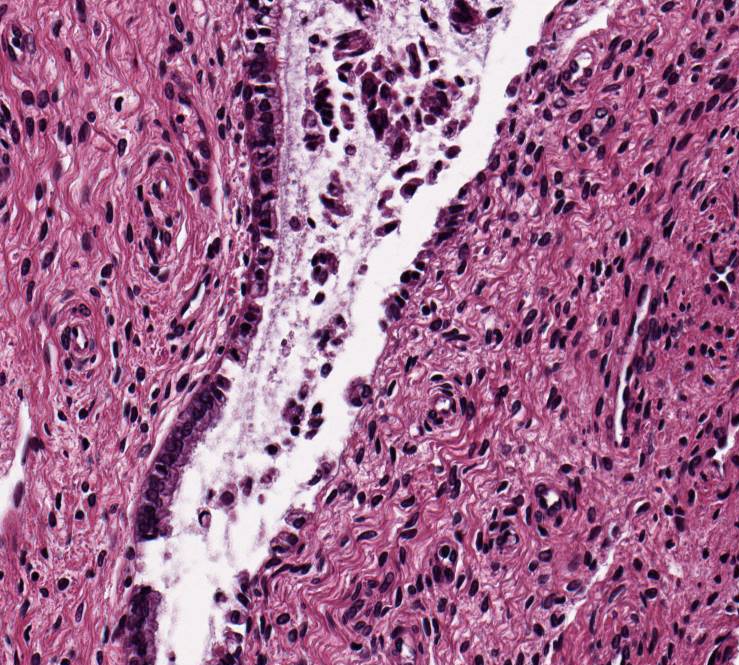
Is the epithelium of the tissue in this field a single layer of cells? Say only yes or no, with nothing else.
Yes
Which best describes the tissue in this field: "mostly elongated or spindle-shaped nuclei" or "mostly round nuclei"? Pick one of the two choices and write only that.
Mostly elongated or spindle-shaped nuclei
